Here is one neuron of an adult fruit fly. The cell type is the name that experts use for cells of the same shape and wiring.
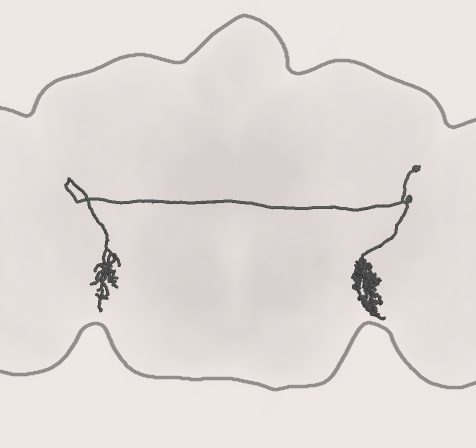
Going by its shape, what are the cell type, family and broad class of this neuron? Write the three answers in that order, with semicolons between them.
LC14a-2; hemilineage VPNp1_lateral; optic-lobe intrinsic neuron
